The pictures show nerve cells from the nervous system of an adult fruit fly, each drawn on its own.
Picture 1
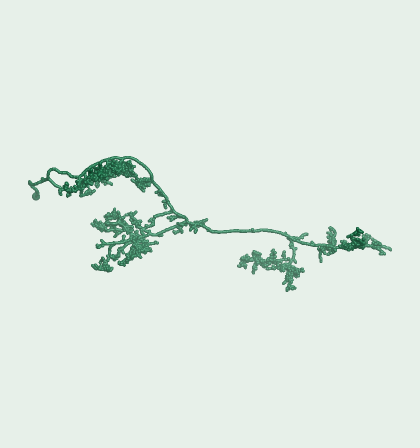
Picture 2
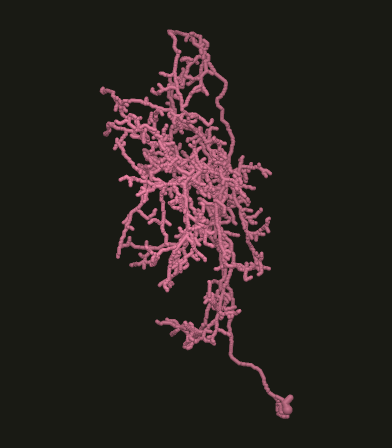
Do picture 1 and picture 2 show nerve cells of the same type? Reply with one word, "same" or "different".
different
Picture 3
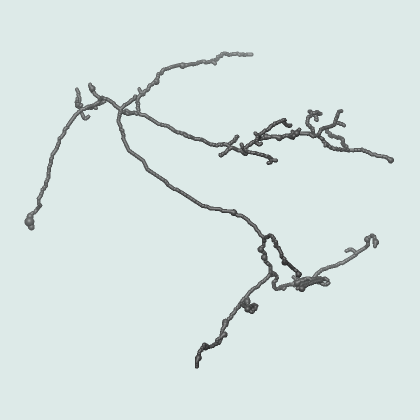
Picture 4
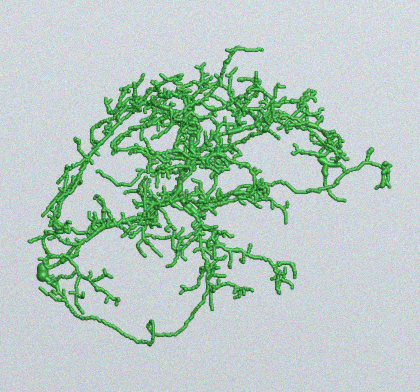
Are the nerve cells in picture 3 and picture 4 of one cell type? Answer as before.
different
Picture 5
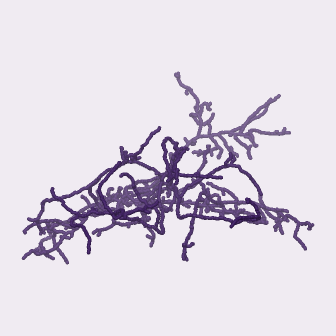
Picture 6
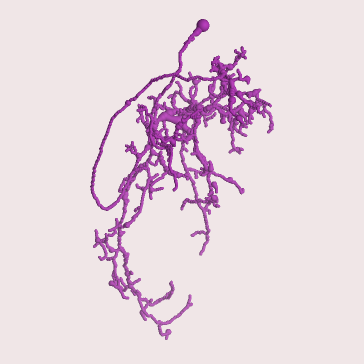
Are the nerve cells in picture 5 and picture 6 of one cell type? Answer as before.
different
